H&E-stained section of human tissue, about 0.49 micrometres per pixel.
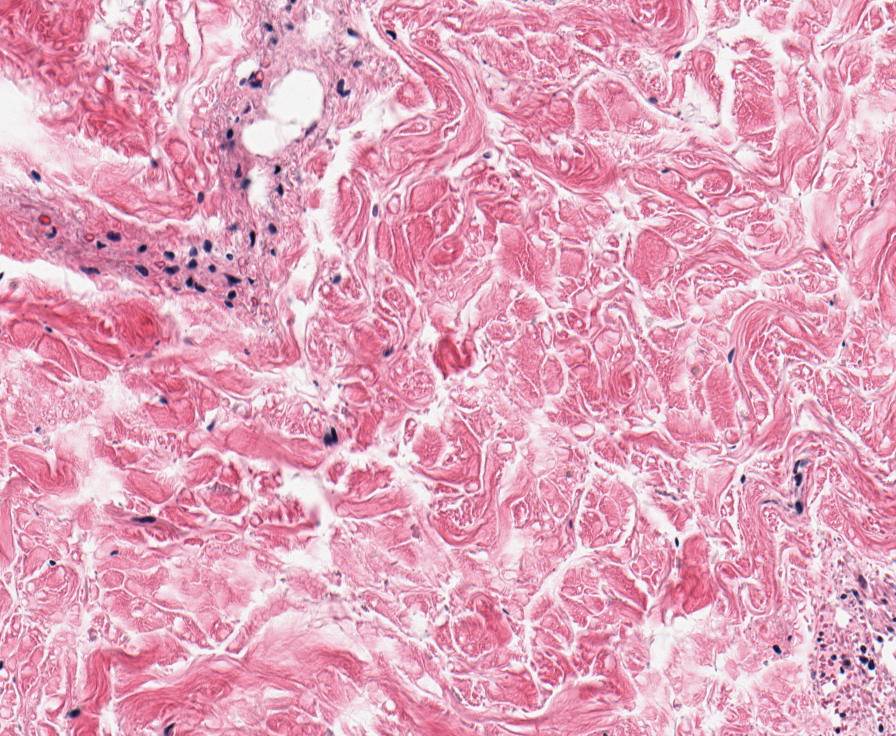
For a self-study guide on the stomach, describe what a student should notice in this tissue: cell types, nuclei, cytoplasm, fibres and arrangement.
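What you've got here are broad, wavy fibre bundles interlacing with one another, and not many nuclei among them. The few scattered between the bundles are small, dark and mostly elongated. Over at the upper left there's a looser, paler zone holding a cluster of small dark nuclei.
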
